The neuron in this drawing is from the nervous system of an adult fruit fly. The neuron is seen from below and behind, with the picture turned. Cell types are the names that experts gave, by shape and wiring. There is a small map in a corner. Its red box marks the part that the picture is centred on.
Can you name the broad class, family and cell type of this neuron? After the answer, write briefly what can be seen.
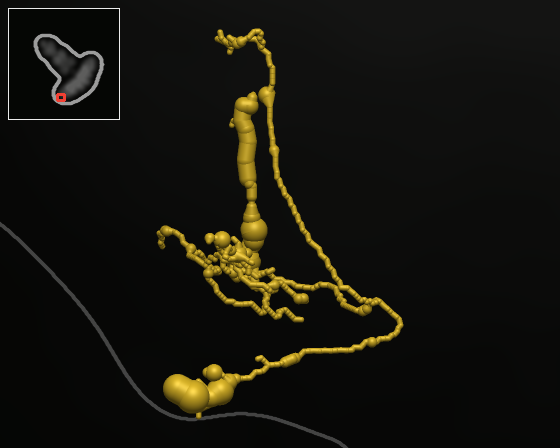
This is an optic-lobe intrinsic neuron. Its family is Dm. The cell type is Dm9. In this view it is taller than it is wide.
